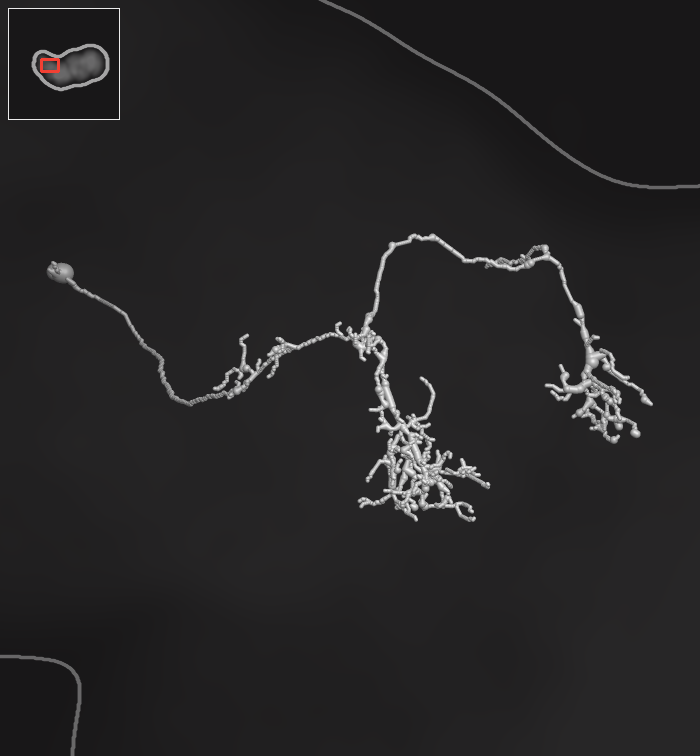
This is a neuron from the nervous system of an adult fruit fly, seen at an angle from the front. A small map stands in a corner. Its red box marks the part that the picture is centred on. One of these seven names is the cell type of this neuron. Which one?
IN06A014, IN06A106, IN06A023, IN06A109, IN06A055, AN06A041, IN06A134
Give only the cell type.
IN06A055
